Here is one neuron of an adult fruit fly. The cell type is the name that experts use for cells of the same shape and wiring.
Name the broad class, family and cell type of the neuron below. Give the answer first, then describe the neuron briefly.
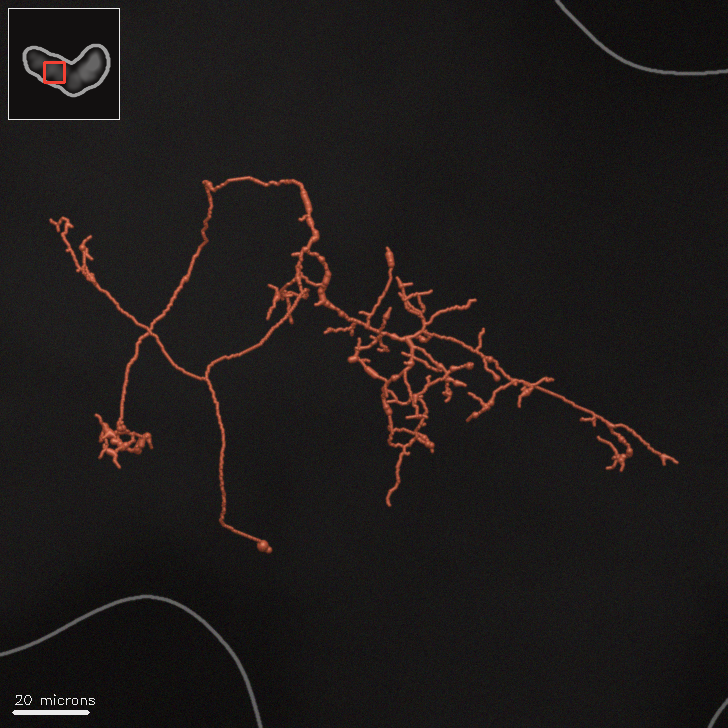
This is a nerve-cord intrinsic neuron. The family is hemilineage 02A. The cell type is IN02A041. By the scale bar it is about 170 microns wide in this view. Dozens of branch ends can be seen.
